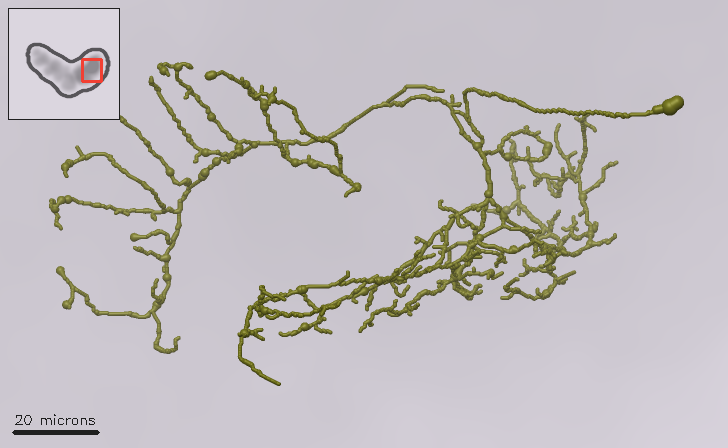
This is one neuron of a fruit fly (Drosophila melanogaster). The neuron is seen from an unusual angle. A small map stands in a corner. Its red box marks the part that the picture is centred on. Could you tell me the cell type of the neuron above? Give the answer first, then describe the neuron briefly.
The cell type is FB5V_a. This is a central-brain intrinsic neuron. The cell body can be seen at the upper right of the picture. From left to right in the picture it spans about 150 microns. The picture shows dozens of branch ends.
